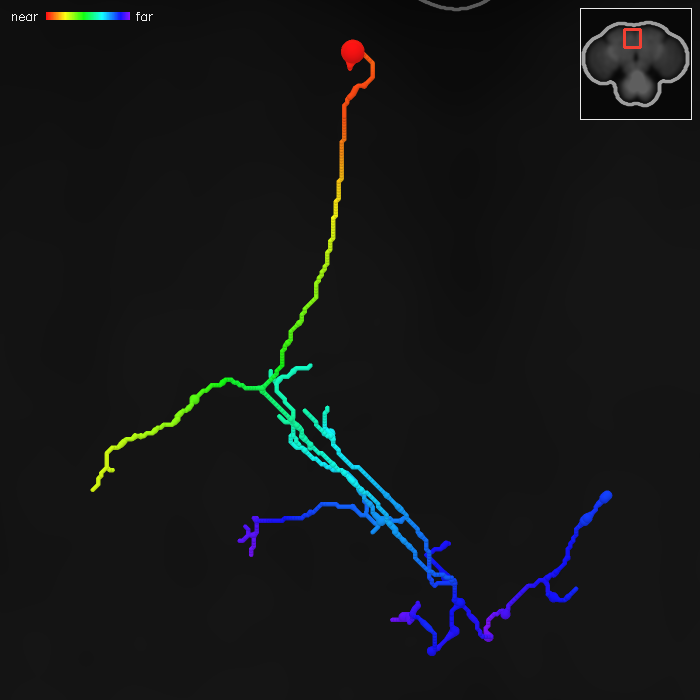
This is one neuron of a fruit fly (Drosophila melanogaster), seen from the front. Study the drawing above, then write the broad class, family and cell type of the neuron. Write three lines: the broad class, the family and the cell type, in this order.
central-brain intrinsic neuron
hemilineage SMPad2
IB002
